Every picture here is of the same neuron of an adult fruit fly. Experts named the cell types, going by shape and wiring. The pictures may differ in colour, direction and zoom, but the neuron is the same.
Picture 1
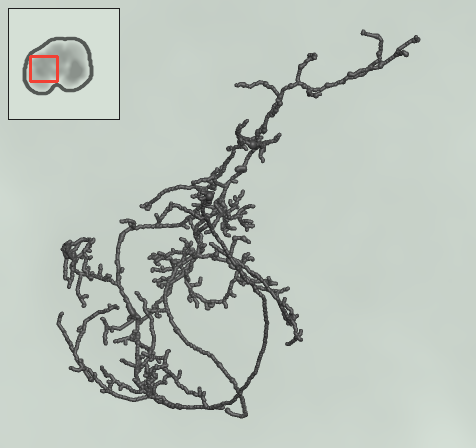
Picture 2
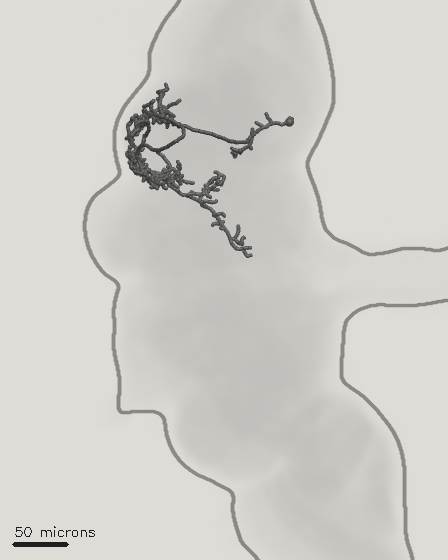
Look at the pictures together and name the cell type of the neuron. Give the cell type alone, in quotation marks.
"AVLP541"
